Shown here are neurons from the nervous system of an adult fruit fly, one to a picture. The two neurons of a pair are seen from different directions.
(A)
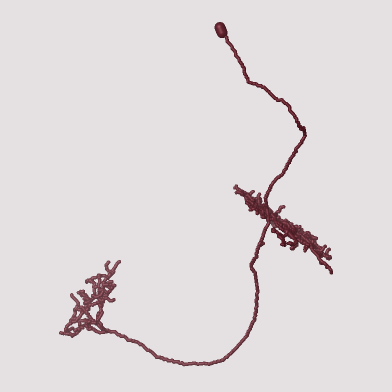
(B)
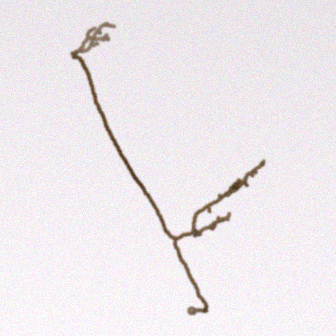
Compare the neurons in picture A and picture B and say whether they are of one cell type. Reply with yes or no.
no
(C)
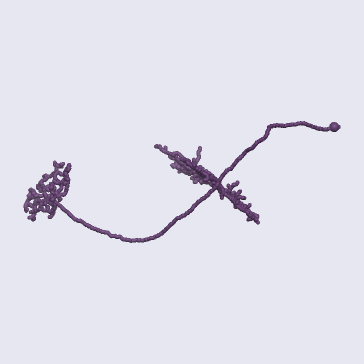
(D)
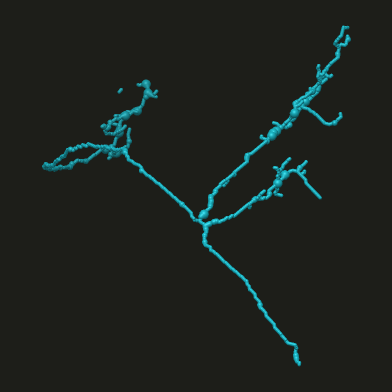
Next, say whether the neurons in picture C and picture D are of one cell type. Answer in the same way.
no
